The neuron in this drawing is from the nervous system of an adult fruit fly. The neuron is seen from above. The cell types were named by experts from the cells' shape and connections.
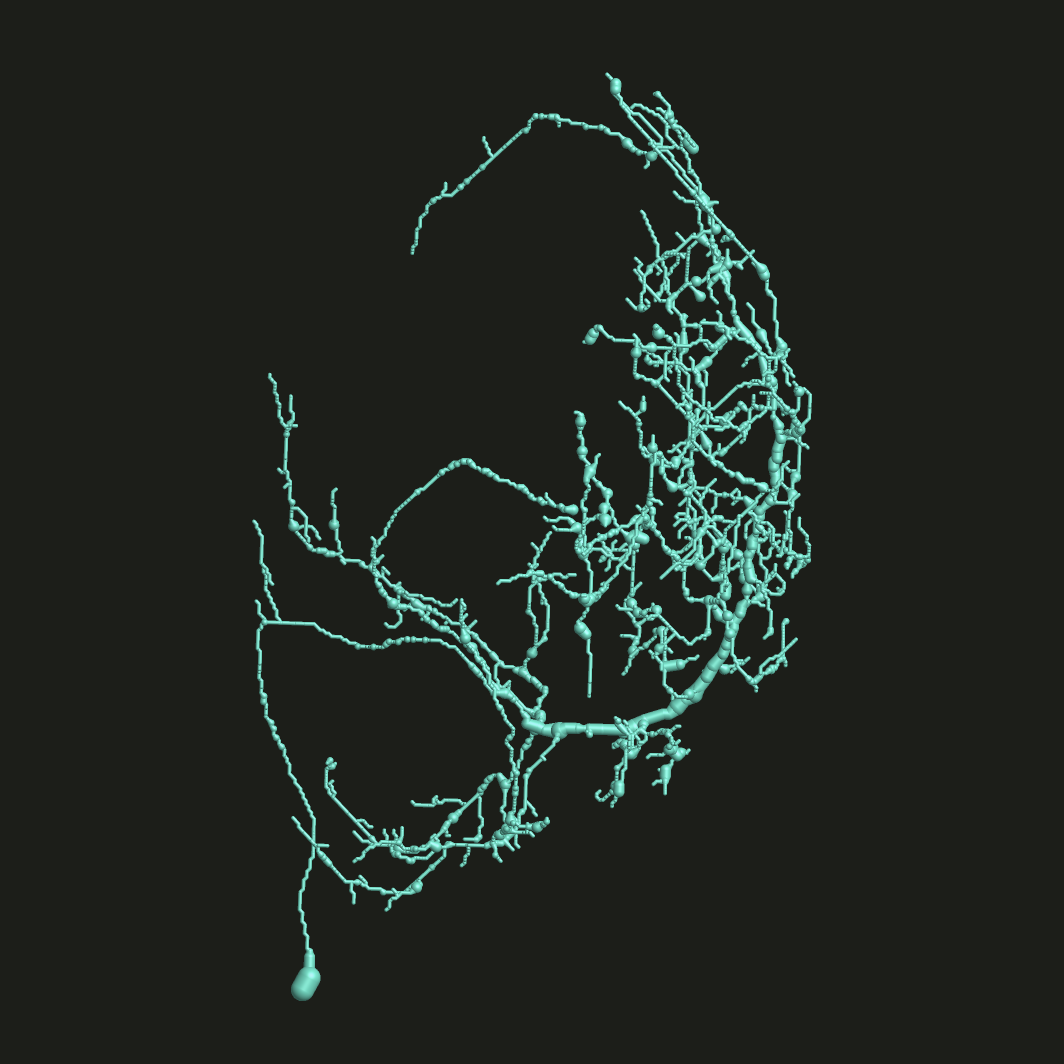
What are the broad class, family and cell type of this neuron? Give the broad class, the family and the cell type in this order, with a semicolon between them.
nerve-cord intrinsic neuron; hemilineage 04B; IN04B042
